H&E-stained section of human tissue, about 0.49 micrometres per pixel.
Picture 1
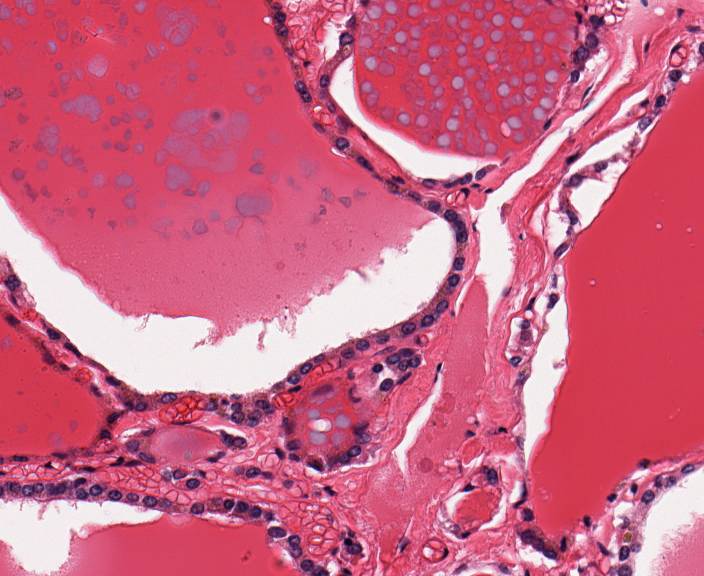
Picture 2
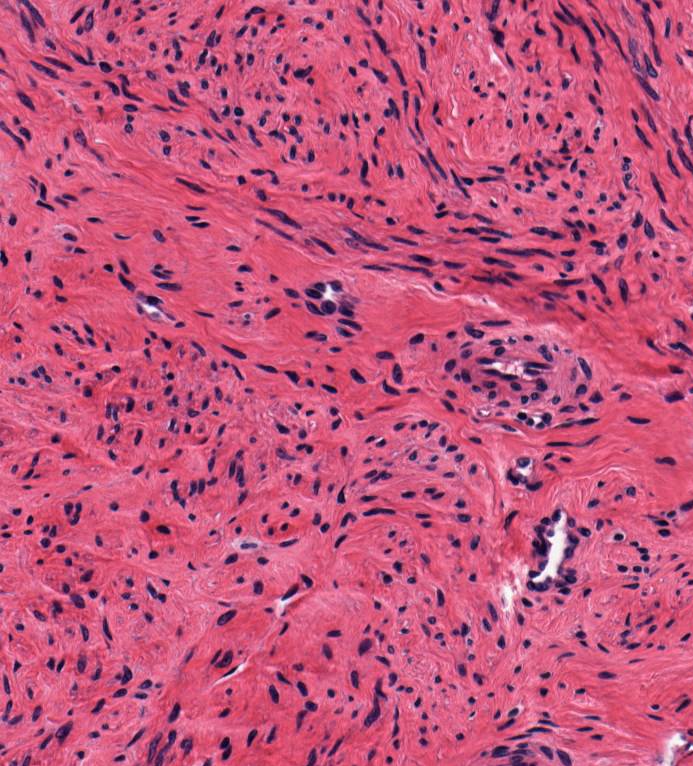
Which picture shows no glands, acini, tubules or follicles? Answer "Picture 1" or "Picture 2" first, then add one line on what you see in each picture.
Picture 2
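In picture 1: The field is made up of large rounded follicles separated by thin strands of tissue.
In picture 2: No epithelium or glands are present anywhere in the field.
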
